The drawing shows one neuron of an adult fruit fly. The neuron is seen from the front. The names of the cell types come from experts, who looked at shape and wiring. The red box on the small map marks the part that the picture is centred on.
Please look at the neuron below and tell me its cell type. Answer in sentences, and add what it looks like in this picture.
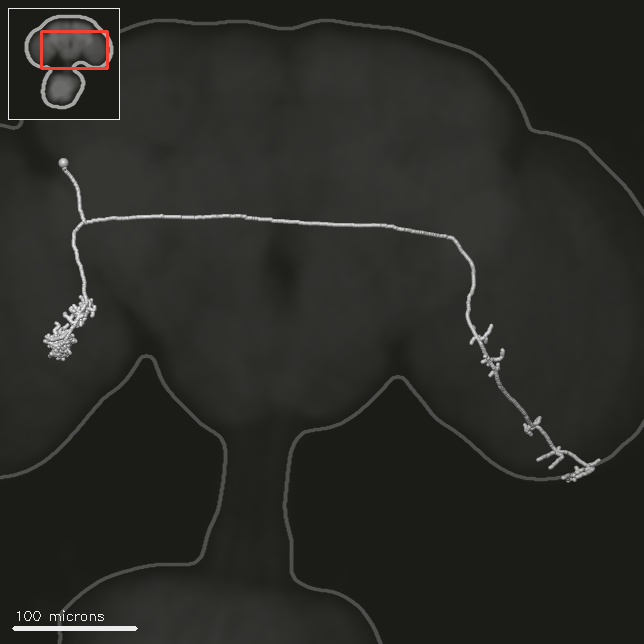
The cell type is LC14b. Its broad class is optic-lobe intrinsic neuron. Its cell body lies at the upper left of the picture. From left to right in the picture it spans about 450 microns.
